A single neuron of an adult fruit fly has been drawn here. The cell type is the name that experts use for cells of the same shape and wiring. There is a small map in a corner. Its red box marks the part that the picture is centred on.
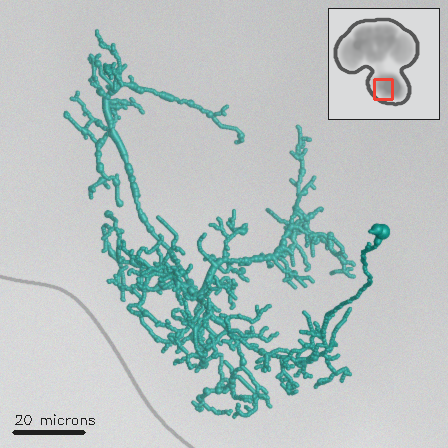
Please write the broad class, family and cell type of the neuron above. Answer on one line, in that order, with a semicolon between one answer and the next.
nerve-cord intrinsic neuron; hemilineage 13B; IN13B024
